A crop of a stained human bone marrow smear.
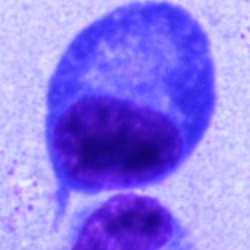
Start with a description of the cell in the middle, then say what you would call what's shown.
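Nucleus off-centre, in the lower part of the cell. Cytoplasm plentiful, filling the upper half; no granules seen. Small pointed tail projecting from the lower left edge. This is a plasma cell.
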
